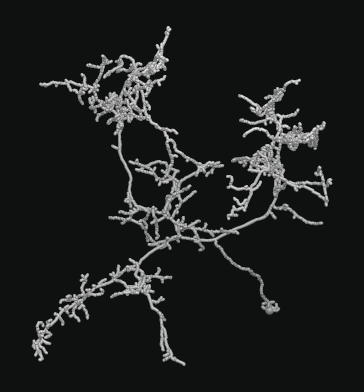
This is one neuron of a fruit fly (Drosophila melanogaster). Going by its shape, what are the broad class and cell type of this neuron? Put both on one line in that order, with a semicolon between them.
central-brain intrinsic neuron; PLP246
